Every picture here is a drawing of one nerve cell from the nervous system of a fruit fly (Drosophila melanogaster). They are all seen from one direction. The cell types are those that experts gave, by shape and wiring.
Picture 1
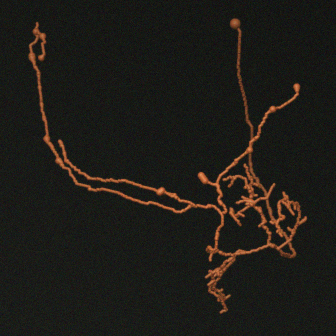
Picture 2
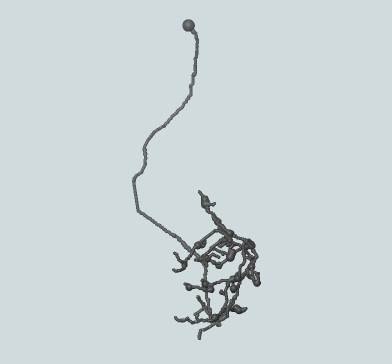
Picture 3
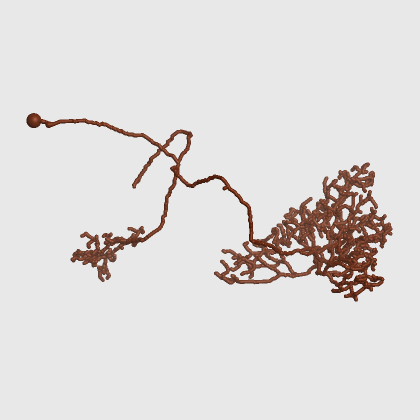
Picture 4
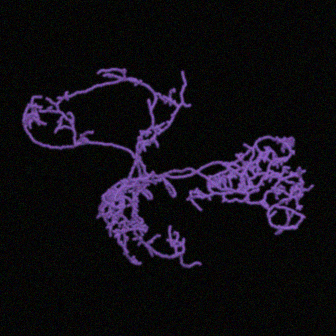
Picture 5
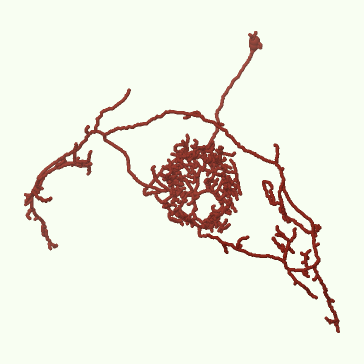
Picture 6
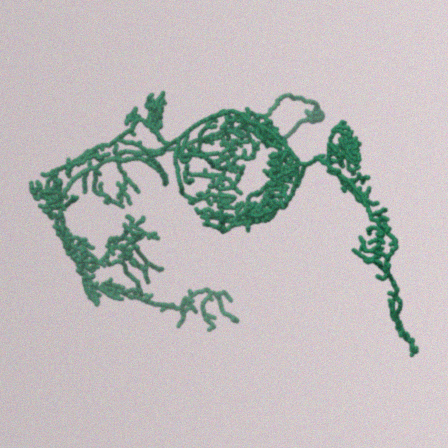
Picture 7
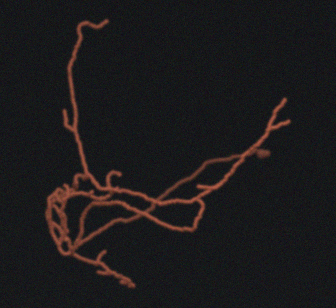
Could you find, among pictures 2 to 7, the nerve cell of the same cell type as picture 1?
7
